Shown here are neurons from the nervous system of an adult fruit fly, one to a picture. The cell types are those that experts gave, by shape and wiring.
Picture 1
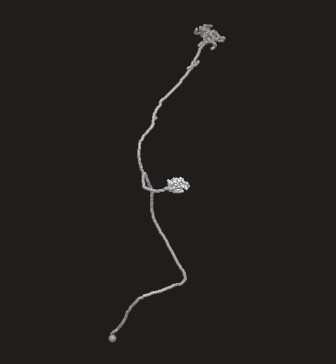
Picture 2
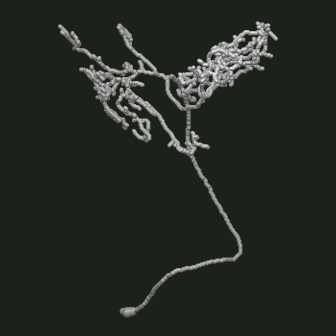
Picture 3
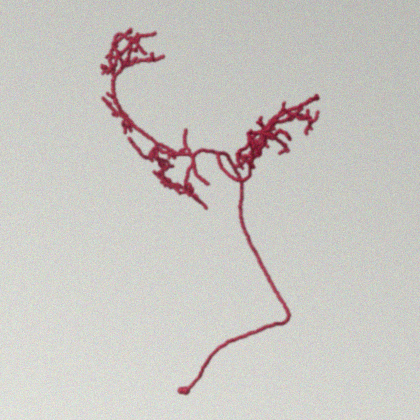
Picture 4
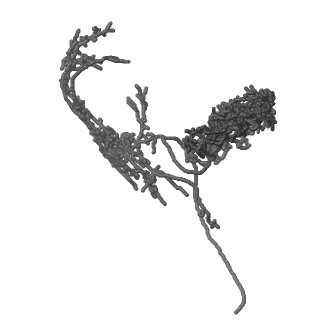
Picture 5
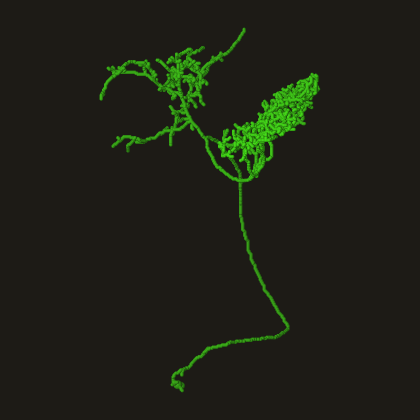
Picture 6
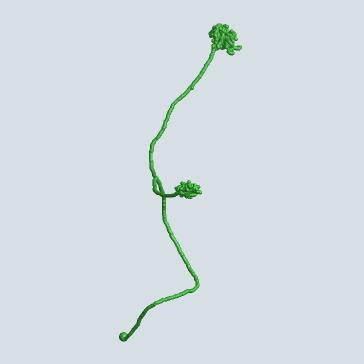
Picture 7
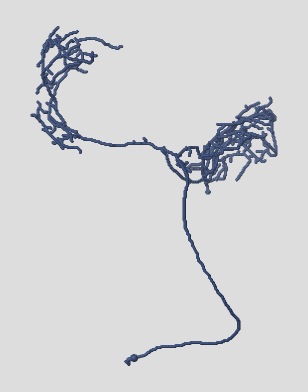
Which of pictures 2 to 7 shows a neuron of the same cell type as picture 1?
Picture 6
